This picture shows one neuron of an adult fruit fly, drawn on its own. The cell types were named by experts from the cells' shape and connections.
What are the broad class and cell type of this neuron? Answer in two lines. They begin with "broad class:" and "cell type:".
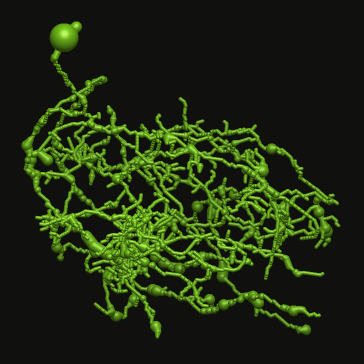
broad class: central-brain intrinsic neuron
cell type: CB2498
